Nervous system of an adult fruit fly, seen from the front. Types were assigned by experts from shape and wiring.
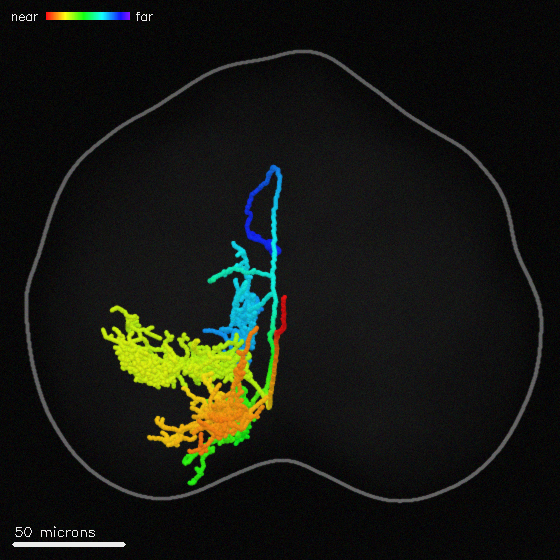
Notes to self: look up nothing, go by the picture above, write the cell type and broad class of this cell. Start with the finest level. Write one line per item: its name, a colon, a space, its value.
cell type: ANXXX093
broad class: ascending neuron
